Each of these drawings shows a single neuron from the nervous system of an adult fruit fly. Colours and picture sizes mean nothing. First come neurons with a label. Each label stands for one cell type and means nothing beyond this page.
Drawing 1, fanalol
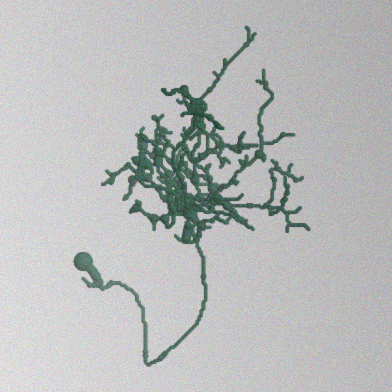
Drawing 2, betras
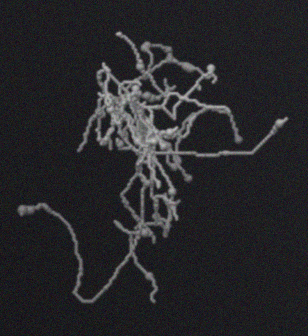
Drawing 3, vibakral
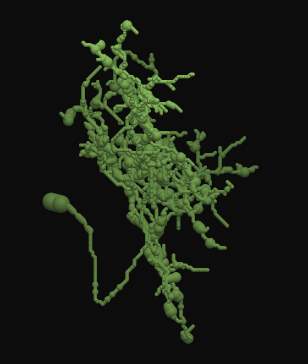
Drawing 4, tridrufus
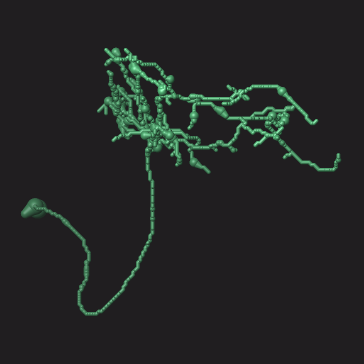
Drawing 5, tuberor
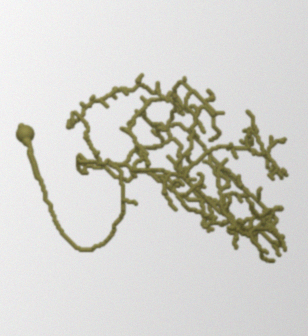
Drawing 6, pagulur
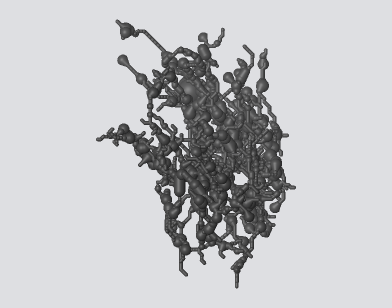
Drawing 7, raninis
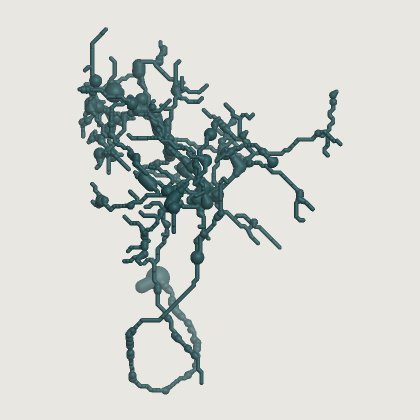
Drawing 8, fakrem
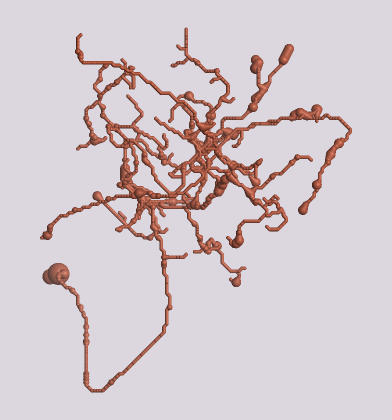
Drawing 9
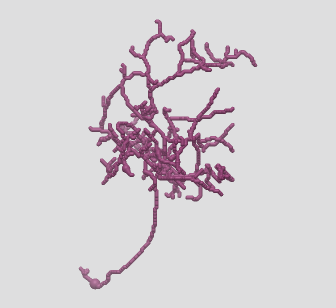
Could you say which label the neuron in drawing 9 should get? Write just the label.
fanalol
